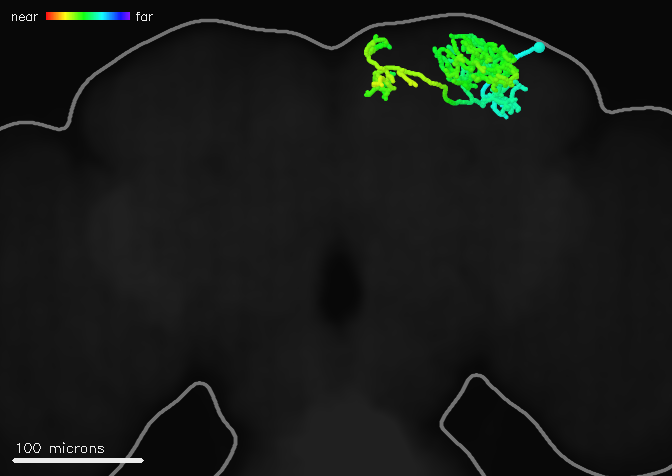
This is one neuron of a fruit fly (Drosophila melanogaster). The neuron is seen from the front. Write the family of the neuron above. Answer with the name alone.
hemilineage VLPd&p1_posterior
